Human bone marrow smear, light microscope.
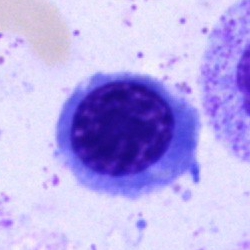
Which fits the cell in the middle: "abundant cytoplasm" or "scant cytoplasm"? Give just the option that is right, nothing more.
Scant cytoplasm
